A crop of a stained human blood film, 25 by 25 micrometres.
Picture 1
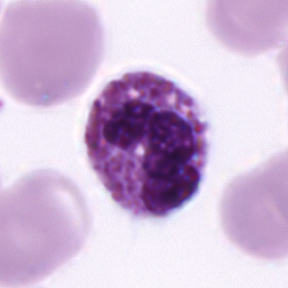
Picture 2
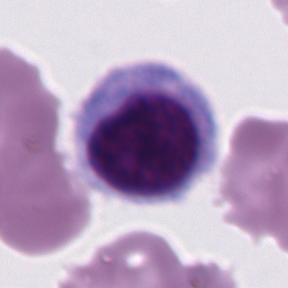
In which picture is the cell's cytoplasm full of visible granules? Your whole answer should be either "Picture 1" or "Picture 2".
Picture 1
